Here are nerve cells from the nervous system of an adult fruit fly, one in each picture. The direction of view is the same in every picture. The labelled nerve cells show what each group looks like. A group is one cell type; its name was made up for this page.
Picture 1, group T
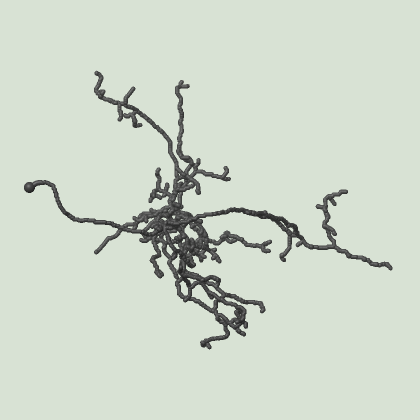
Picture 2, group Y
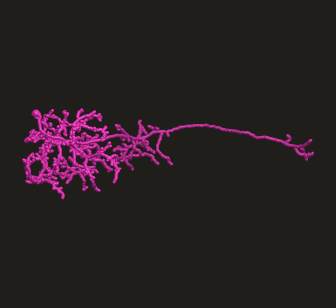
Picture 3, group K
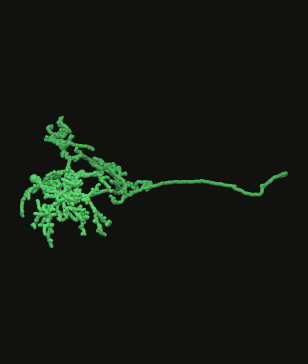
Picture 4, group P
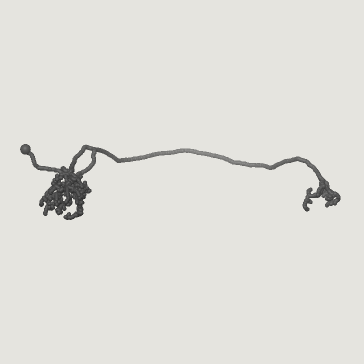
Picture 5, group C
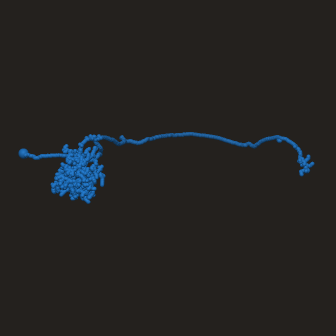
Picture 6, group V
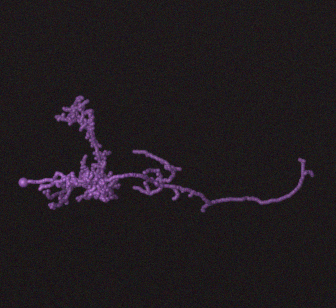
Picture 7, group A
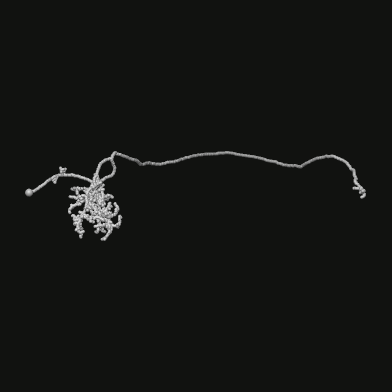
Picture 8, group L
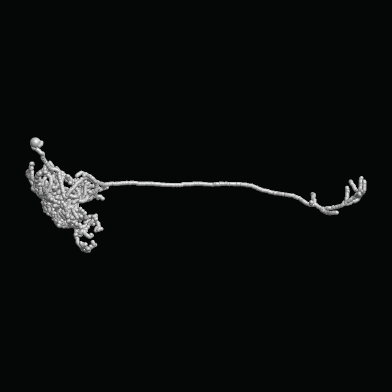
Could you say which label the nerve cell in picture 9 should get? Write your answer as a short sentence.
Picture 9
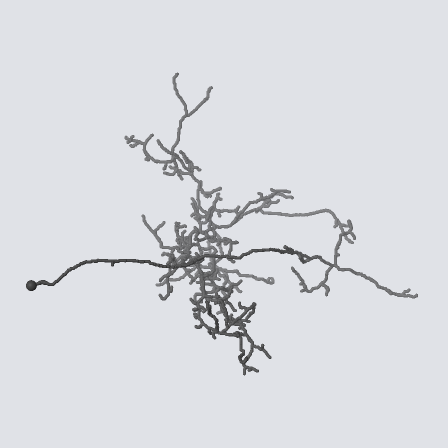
It belongs to group T.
